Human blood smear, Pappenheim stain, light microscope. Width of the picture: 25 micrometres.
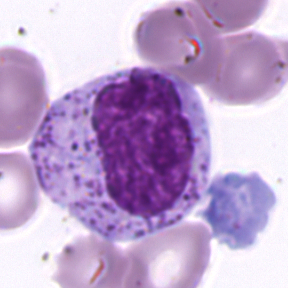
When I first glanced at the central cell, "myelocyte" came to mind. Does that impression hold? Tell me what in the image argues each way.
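Deciding features: the cytoplasm is pale lilac-grey rather than blue, and its granules are small, dark purple and scattered rather than coarse and filling the cell.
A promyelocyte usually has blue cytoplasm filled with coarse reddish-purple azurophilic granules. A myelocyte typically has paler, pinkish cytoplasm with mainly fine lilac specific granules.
Both points speak for myelocyte and against promyelocyte. Myelocyte therefore fits. Other findings: outline round and smooth; chromatin dark purple, patchy and clumped; no vacuoles in the cytoplasm; a platelet beside the cell at its lower right.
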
